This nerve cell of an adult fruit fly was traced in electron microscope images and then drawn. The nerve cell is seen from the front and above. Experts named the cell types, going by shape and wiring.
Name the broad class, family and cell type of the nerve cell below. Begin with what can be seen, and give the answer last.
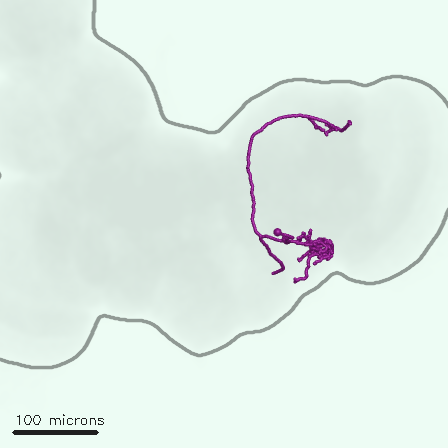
Its cell body lies in the middle of the picture. From top to bottom in the picture it spans about 200 microns. It is a central-brain intrinsic neuron. Its family is hemilineage ALad1. It is of cell type M_adPNm7.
